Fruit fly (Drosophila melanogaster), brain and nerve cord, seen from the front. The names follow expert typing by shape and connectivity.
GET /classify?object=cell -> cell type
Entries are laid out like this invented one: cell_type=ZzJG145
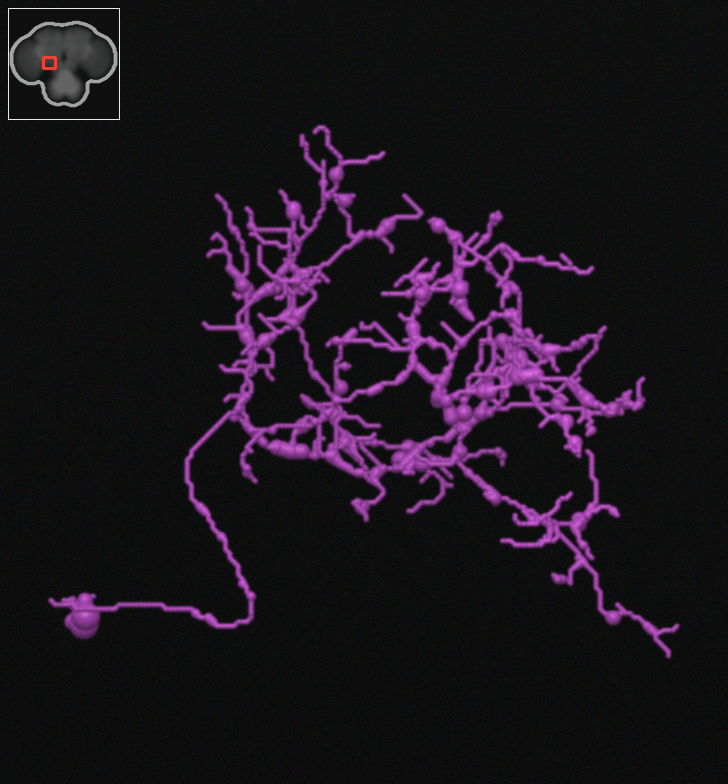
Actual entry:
cell_type=SAD030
